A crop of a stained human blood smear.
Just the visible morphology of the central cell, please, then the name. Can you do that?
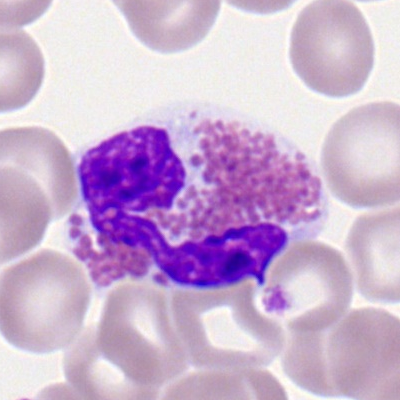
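Wider than it is tall, this cell has a roughly oval outline. Its nucleus runs as a curved band along the lower edge of the cell, broadest at its upper left end. I can see no nucleoli in it. This is an eosinophil.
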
